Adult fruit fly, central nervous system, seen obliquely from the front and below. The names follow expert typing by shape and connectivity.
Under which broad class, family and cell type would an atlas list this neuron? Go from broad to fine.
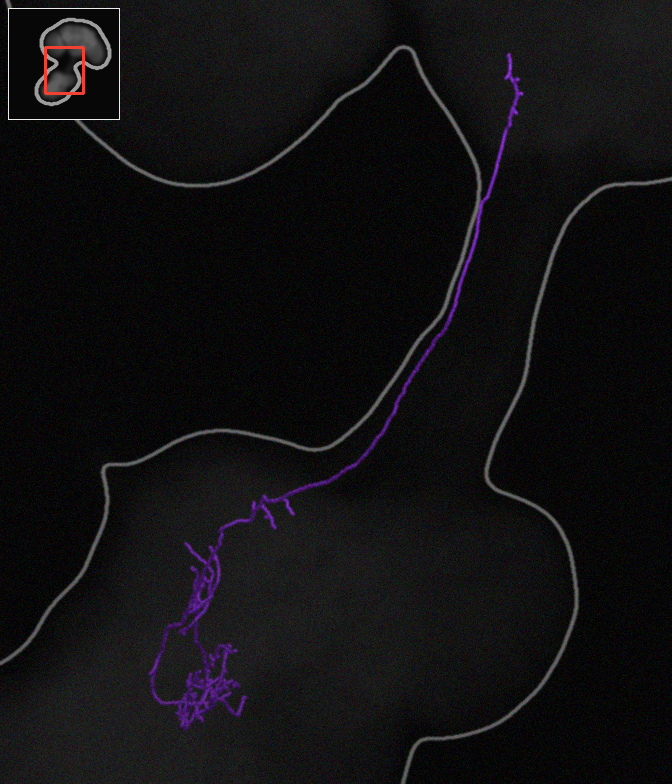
ascending neuron; hemilineage 19B; AN19B101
